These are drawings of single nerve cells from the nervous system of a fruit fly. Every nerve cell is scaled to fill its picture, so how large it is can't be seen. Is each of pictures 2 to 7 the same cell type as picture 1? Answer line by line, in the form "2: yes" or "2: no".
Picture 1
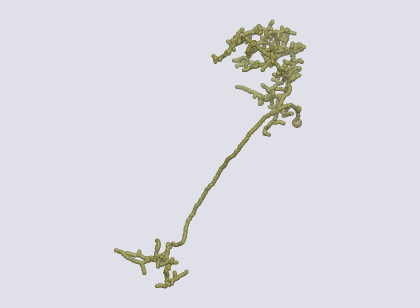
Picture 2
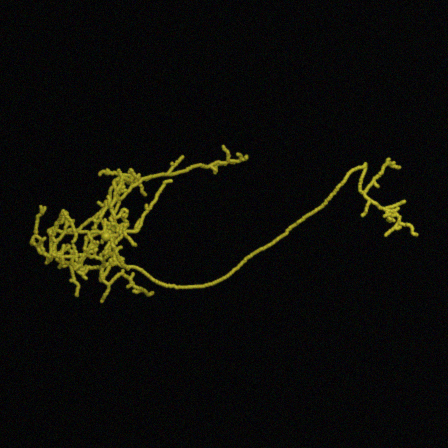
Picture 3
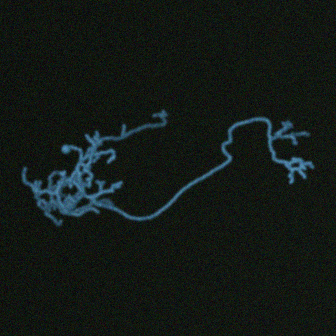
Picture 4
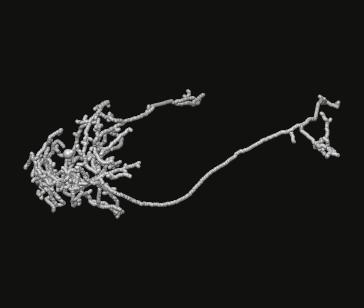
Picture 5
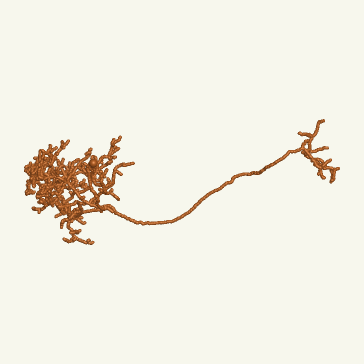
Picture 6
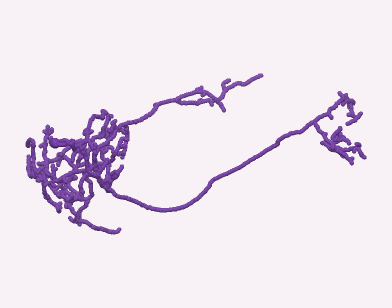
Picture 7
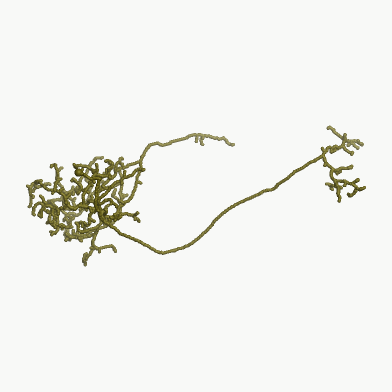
2: no
3: no
4: no
5: yes
6: no
7: no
